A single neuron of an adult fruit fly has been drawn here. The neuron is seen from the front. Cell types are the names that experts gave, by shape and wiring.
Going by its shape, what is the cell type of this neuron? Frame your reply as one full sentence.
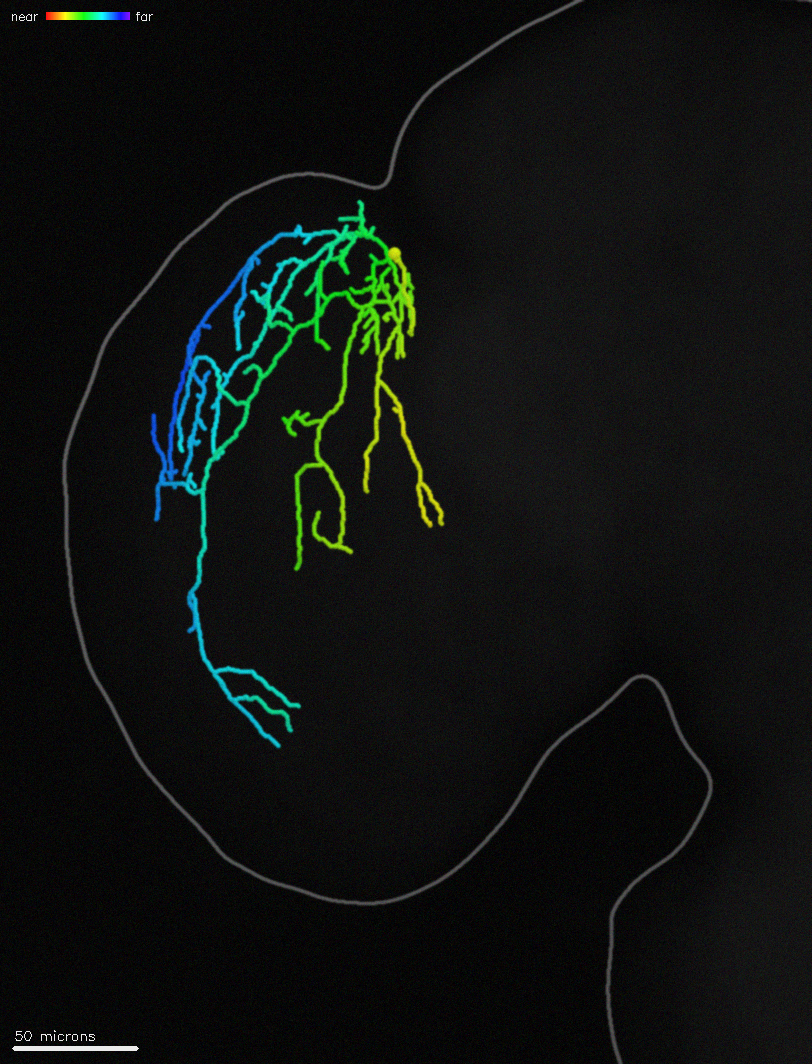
It is to cell type Cm28 that the neuron belongs.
